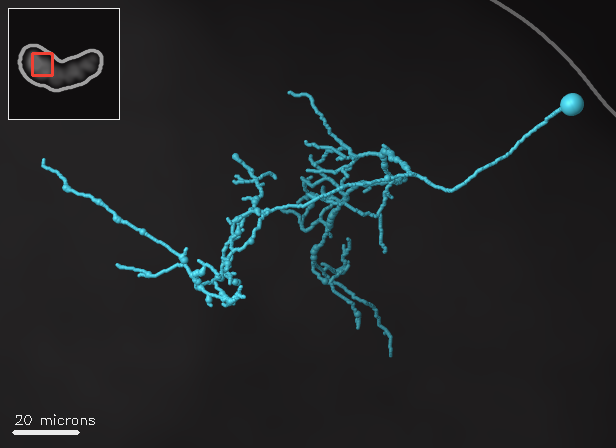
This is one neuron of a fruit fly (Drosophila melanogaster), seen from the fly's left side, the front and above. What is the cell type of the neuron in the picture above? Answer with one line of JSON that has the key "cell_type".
{"cell_type": "SIP033"}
